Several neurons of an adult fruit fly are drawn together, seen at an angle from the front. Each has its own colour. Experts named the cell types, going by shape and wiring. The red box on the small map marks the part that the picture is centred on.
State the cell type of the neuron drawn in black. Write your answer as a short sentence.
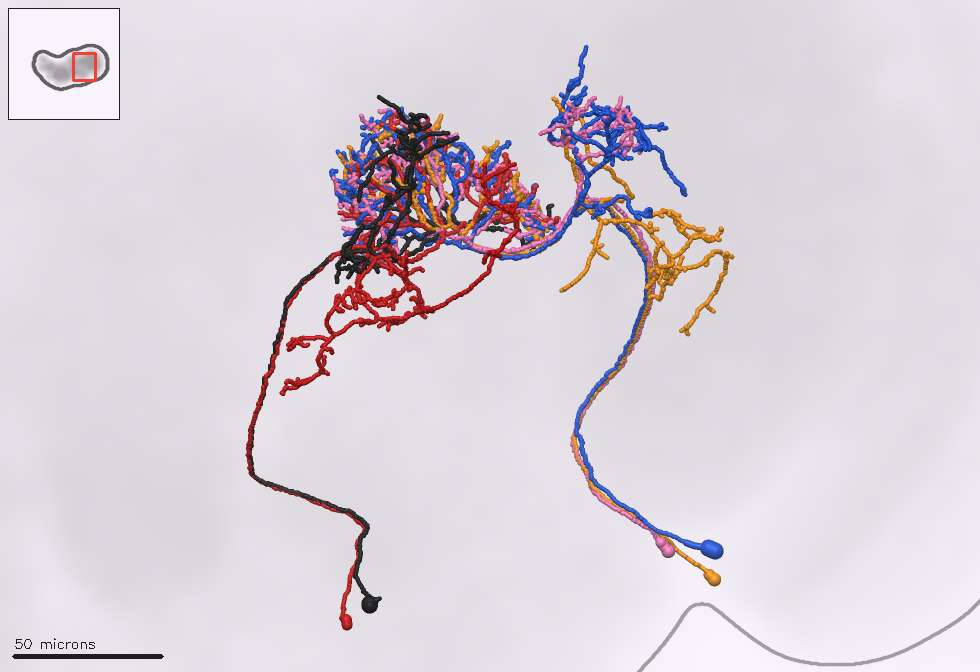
The cell type is FB2K.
